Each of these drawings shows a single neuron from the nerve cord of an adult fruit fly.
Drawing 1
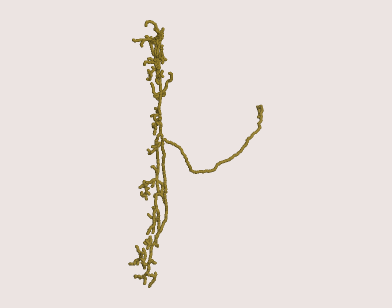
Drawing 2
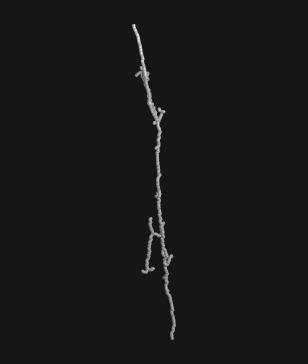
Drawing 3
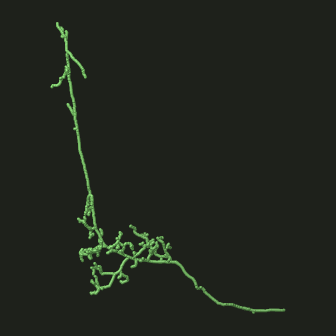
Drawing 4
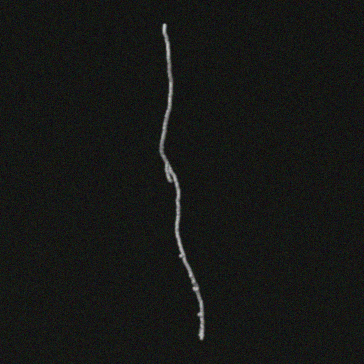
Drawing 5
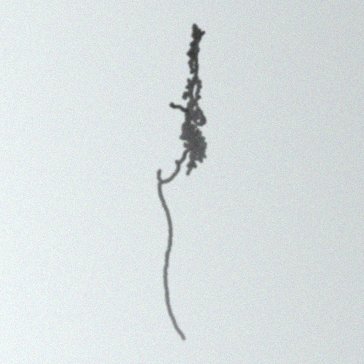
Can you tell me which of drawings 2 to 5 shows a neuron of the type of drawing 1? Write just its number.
5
